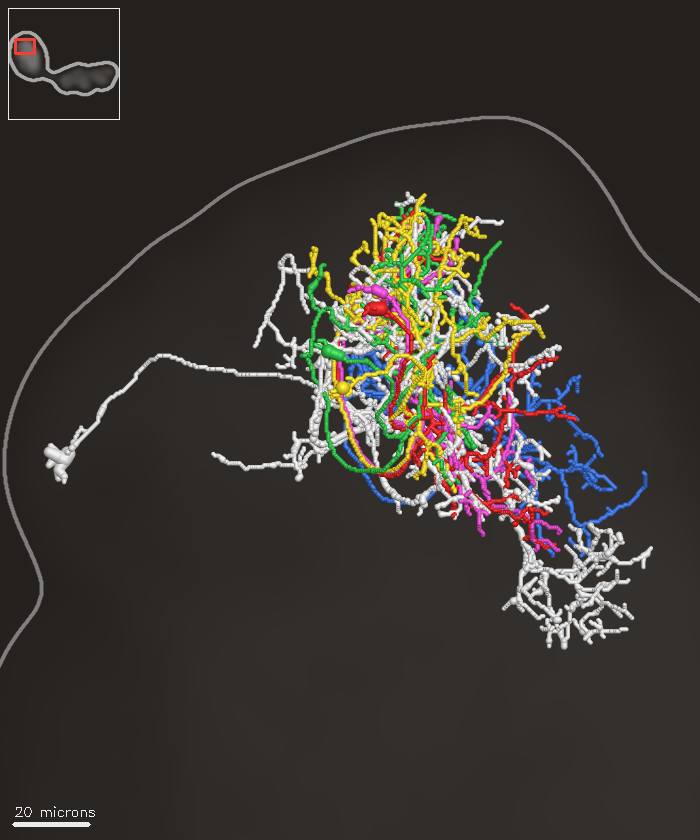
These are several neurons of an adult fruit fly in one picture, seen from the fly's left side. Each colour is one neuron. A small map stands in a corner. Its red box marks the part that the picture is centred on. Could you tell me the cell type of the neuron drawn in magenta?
SLP026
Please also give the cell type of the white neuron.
SLP216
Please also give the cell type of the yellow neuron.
SLP018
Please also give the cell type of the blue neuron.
LHAD1f3_b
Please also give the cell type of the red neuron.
LHAD1f4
